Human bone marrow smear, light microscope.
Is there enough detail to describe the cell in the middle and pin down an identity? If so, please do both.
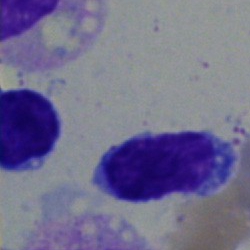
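Cell an elongated oval, long axis horizontal. Nucleus occupies most of the cell; thin cytoplasmic rim only. Chromatin dense and dark purple throughout. No coarse granules in the cytoplasm. Lymphocyte.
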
